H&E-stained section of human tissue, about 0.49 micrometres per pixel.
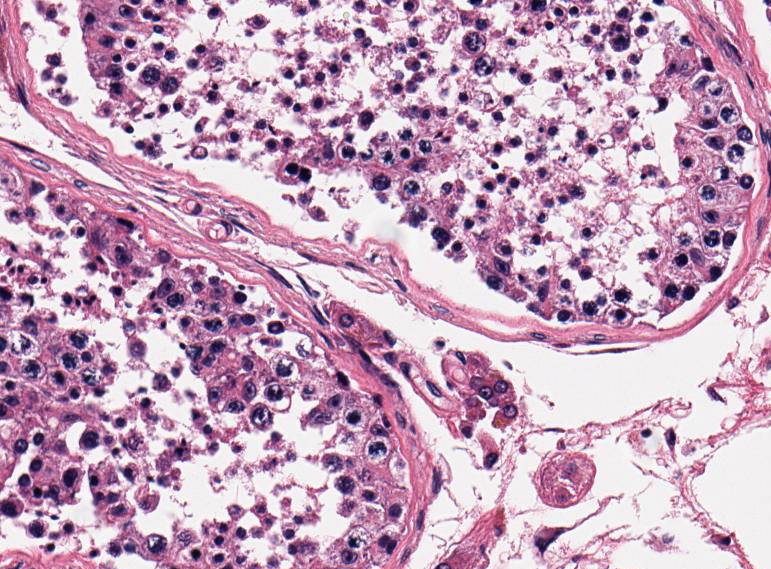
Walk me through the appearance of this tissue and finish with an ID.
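Start with the two large rounded tubules at upper right and lower left, split by a diagonal band of fibrous tissue. Each has a thin, layered pink wall with flattened, elongated dark nuclei. Inside, rounded cells stack in many layers toward the centre; many larger ones have round nuclei with coarse, clumped dark chromatin. This is testis.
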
